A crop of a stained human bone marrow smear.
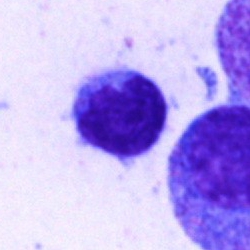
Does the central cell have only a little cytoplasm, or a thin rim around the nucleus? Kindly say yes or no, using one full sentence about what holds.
Yes, what cytoplasm the cell has forms just a thin rim.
